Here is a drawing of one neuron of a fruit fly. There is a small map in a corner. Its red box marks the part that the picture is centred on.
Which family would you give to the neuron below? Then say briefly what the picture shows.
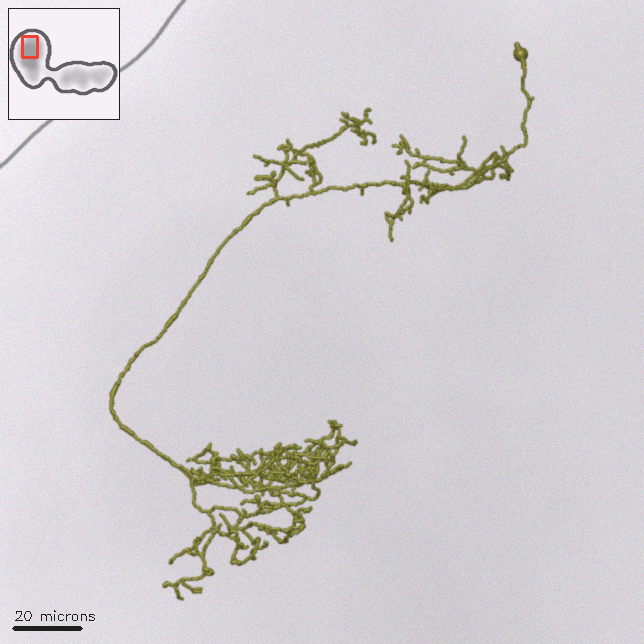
Its family is hemilineage DL1_dorsal. Its broad class is central-brain intrinsic neuron. The cell body is at the upper right of the picture. By the scale bar it is about 170 microns tall in this view. Dozens of branch ends can be seen.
